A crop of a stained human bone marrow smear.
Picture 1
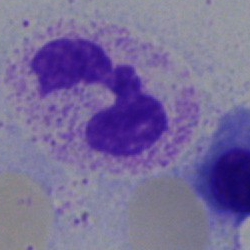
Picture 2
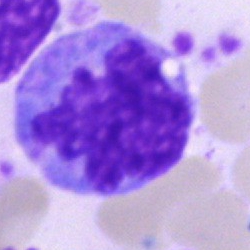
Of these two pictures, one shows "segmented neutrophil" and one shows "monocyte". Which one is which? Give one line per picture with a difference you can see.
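Picture 1 is a segmented neutrophil. Fine pinkish-purple granules are scattered throughout the cytoplasm.
Picture 2 is a monocyte. The cytoplasm shows no distinct granules.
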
